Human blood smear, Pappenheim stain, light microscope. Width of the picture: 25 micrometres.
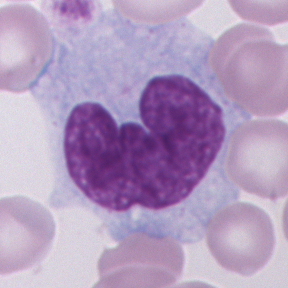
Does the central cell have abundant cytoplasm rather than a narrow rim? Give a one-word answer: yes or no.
Yes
